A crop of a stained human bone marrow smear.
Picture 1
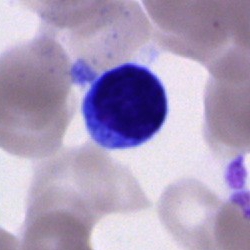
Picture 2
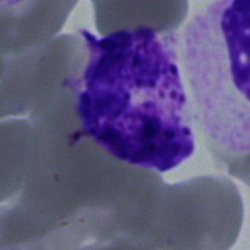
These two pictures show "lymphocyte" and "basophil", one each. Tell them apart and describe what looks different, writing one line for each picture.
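The cell in picture 1 is a lymphocyte. No granules are visible in the cytoplasm.
The cell in picture 2 is a basophil. Coarse dark purple granules are scattered over the whole cell.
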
